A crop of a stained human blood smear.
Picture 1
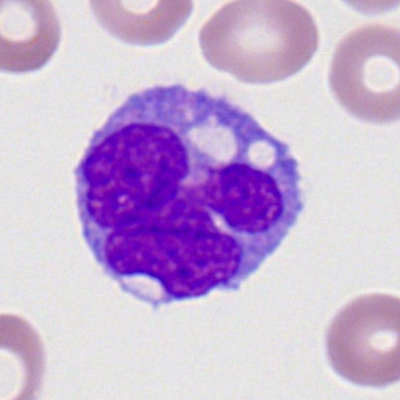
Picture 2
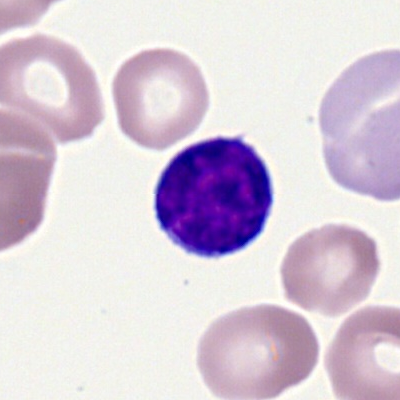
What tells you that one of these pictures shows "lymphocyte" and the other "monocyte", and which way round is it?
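The monocyte is in picture 1, and the lymphocyte is in picture 2. Looking at the edges first, the monocyte's outline is roughly round but slightly ragged with fine bumps, while the lymphocyte's is round and smooth. In the lymphocyte the nucleus takes up nearly the whole cell, leaving at most a very thin rim of cytoplasm.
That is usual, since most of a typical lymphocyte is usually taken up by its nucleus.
Its chromatin is dense, dark purple and coarsely clumped, and I can't see any nucleoli.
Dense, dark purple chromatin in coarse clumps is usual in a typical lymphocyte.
The monocyte's cytoplasm, by contrast, is pale greyish blue and holds several clear round vacuoles, whereas the lymphocyte has none. Granules don't help much: there are no coarse coloured ones in the monocyte and no distinct ones in the lymphocyte. Red cells lie near the monocyte, though none touches it.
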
